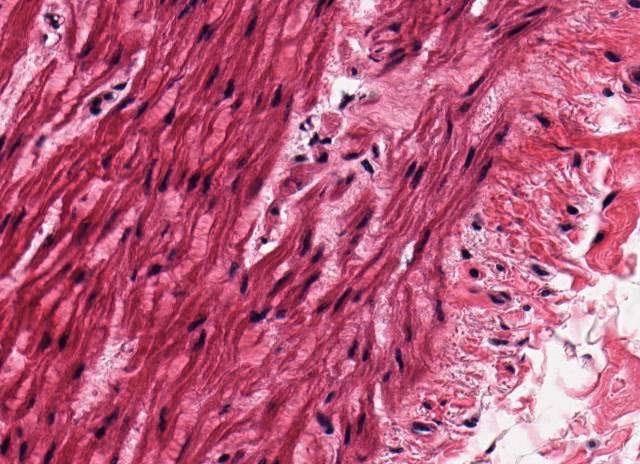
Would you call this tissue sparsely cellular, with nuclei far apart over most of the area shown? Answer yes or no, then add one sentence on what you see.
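No. Most of the field is filled by densely packed elongated eosinophilic cells arranged in parallel bundles.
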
